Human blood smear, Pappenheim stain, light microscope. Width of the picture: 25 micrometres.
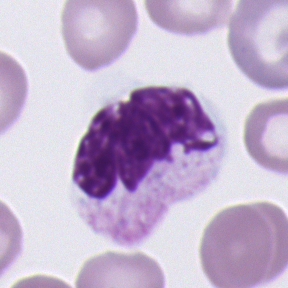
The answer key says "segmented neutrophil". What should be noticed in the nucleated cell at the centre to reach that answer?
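Everything here sits comfortably with a segmented neutrophil. The nucleus, lying toward the top of the cell, is folded into several overlapping lobes. The cytoplasm is pale pinkish-lilac rather than blue, and fine lilac granules dot it evenly. Those granules leave the nucleus uncovered, so it stays clearly visible. I wouldn't point to anything in it that argues against the name.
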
